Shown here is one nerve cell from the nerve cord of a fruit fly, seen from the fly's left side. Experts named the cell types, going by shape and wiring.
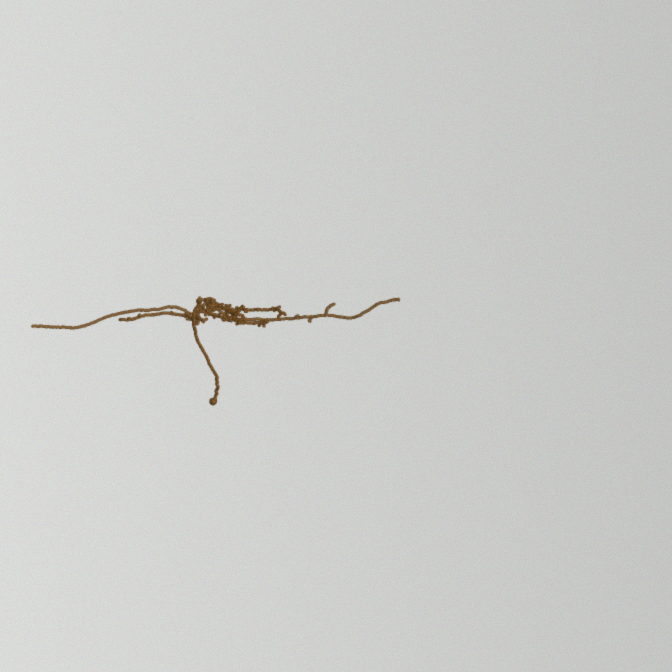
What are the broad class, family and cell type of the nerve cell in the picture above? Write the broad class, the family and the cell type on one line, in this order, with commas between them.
ascending neuron, hemilineage 06A, AN06A092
